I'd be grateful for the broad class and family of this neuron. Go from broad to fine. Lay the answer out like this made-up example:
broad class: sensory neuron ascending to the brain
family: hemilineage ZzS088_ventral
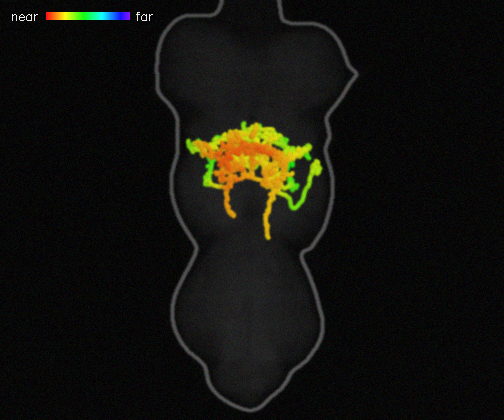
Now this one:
broad class: nerve-cord intrinsic neuron
family: hemilineage 11B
